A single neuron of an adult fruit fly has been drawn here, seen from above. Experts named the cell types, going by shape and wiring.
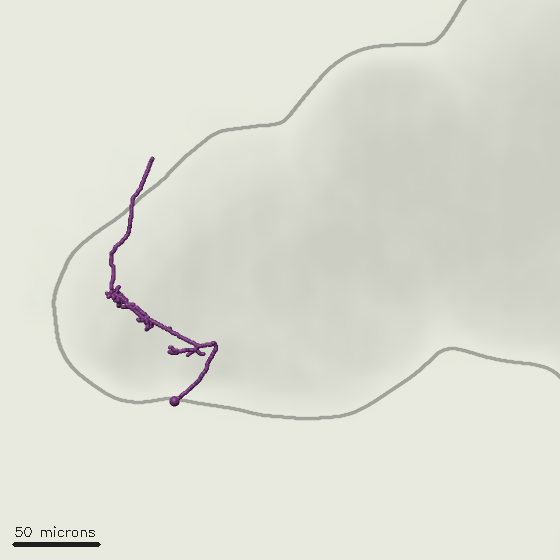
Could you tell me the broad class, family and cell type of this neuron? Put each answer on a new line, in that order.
optic-lobe intrinsic neuron
C
C3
